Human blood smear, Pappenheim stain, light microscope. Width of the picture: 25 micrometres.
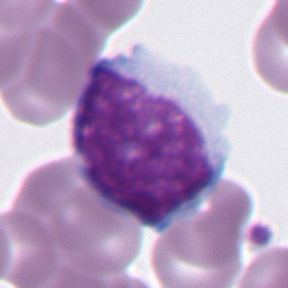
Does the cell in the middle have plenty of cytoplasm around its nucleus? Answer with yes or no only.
No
